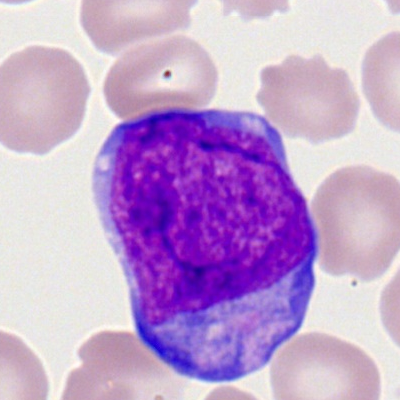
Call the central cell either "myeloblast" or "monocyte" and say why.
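This is a myeloblast. The deciding point is that the nucleus fills most of the cell.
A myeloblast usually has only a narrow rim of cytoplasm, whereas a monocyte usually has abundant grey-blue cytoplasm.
The nucleus is a single unlobed mass; the blue cytoplasm is widest below it and deepest in colour at the cell edge, and a few fine pinkish-purple granules lie in its lower part.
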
